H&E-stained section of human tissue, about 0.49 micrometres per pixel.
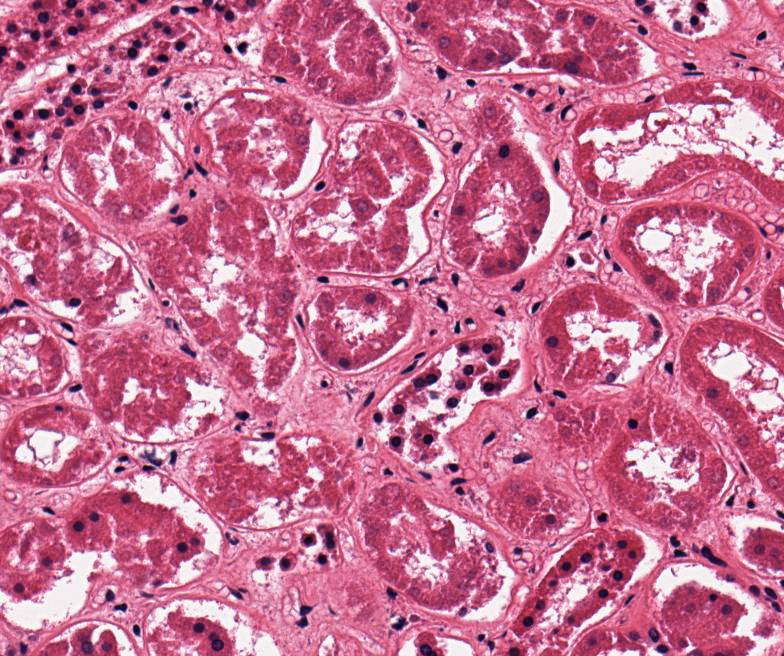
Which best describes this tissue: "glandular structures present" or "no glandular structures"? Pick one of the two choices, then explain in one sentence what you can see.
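Glandular structures present. The whole field is filled with closely packed tubules cut in round and oblique section, with no glomerulus present.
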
